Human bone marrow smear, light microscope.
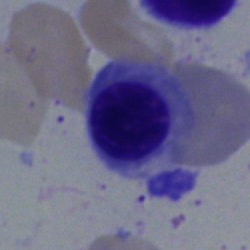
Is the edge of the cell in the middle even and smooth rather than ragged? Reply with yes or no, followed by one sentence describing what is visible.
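Yes. The cell has a smooth, roughly round outline.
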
